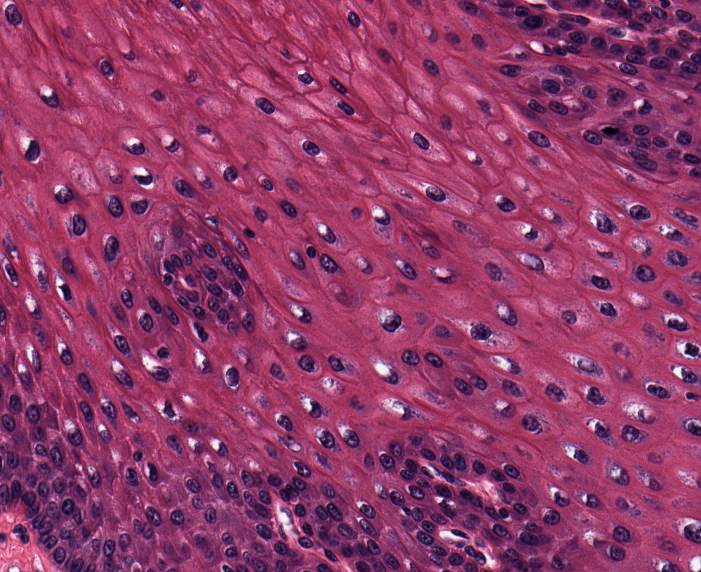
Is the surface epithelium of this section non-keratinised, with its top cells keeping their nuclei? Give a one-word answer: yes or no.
Yes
